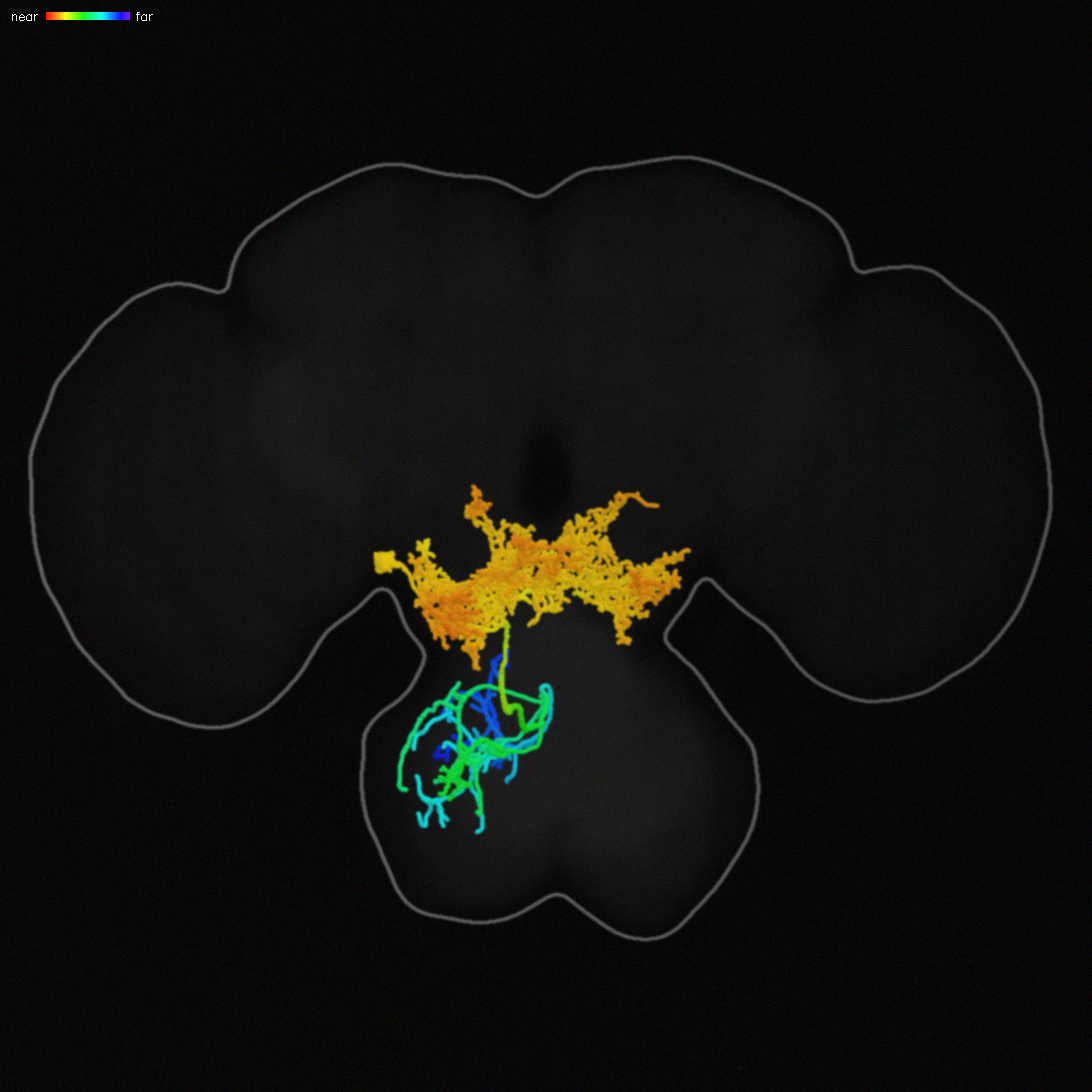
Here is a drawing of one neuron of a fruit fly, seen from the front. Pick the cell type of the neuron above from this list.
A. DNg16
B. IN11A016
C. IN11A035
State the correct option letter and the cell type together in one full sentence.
As option A gives it, the neuron's cell type is DNg16.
